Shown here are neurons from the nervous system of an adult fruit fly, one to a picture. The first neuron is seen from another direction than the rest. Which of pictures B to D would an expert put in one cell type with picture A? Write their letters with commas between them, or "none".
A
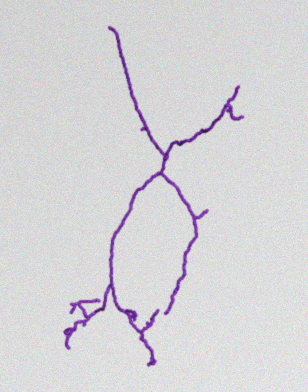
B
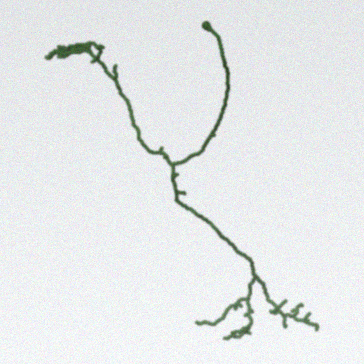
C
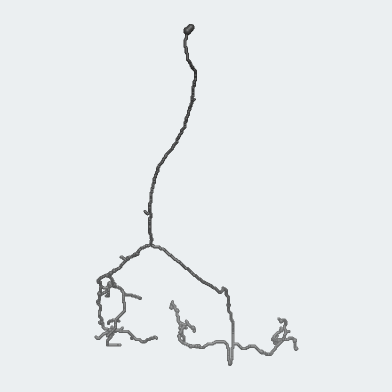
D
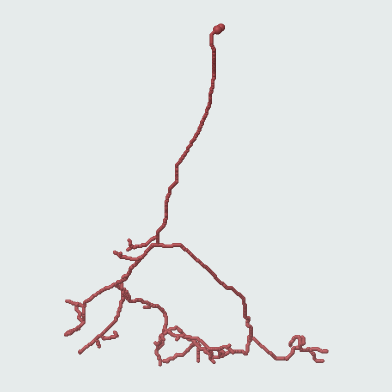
B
